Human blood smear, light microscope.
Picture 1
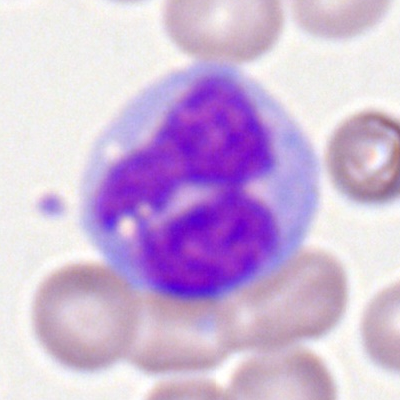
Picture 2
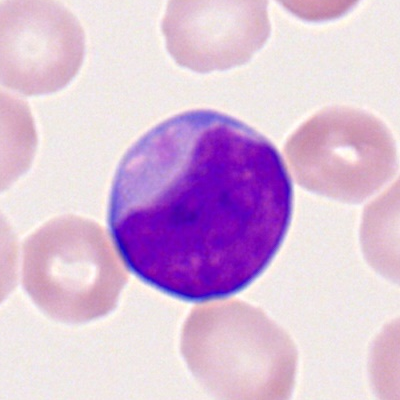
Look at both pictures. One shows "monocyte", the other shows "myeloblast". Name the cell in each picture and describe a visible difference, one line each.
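Picture 1: monocyte. A few small clear vacuoles lie along the left side of the nucleus.
Picture 2: myeloblast. No vacuoles are seen in the cytoplasm.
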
